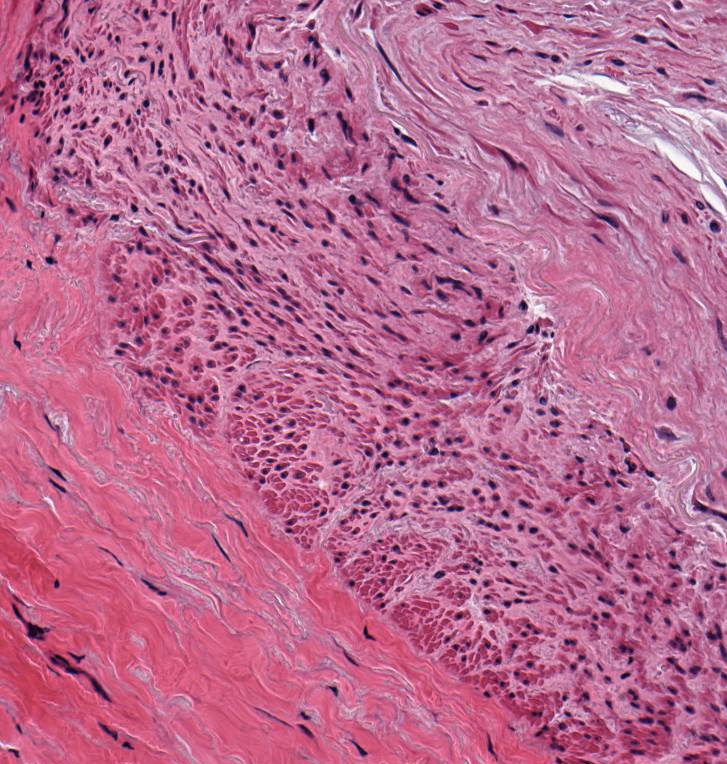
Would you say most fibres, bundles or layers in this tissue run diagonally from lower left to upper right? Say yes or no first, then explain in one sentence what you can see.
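No. A cellular band runs diagonally from the upper left to the lower right, with less cellular fibrous tissue on either side.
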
